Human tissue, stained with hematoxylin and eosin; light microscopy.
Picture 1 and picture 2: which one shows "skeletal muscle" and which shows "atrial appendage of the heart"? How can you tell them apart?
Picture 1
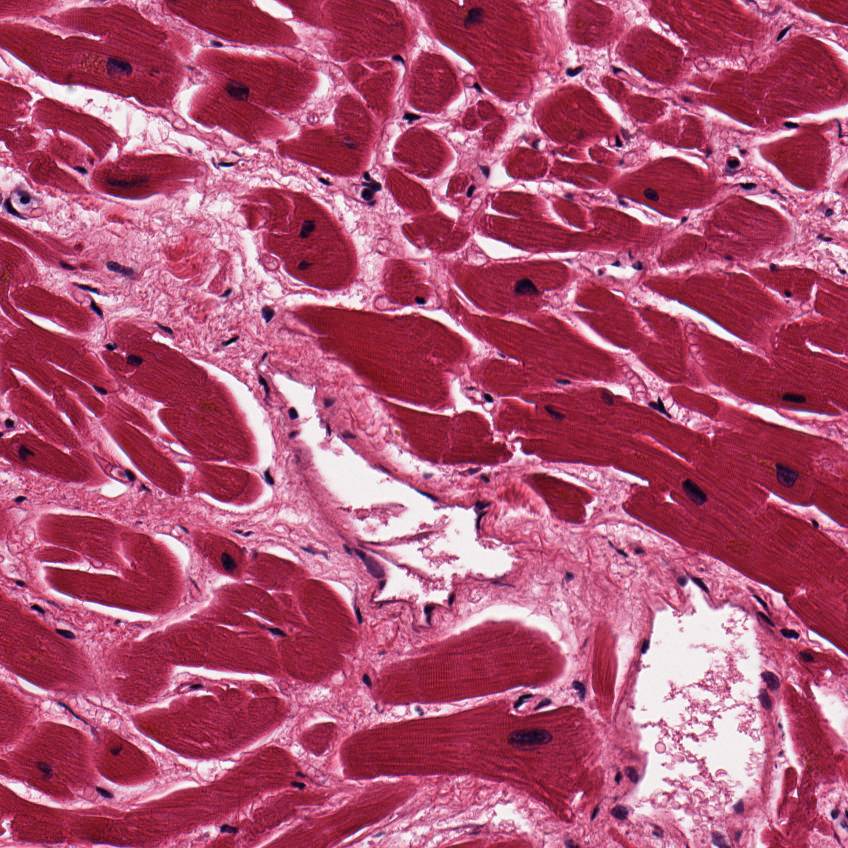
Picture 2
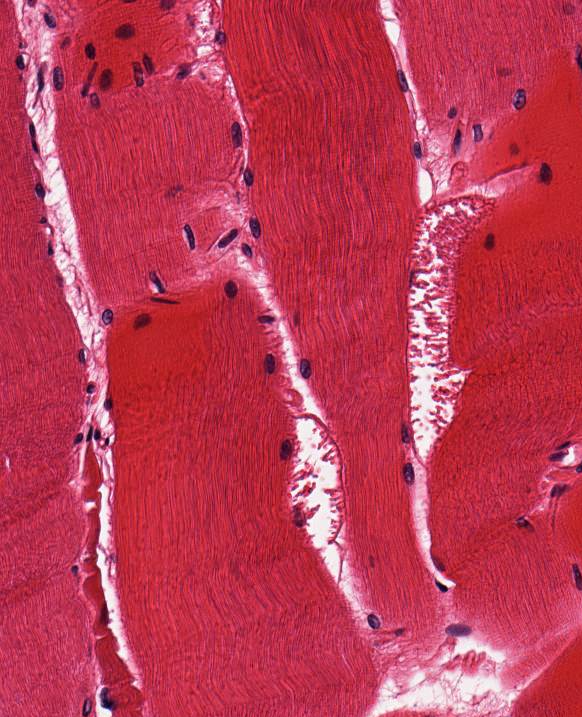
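Atrial appendage of the heart is shown in picture 1, skeletal muscle in picture 2. The fibre cytoplasm is deep red in picture 1 and deep red-pink in picture 2, and fine cross-striations are present in both. Nuclear position differs: in picture 1 each fibre has a single, oval, centrally placed nucleus, whereas in picture 2 the dark, oval nuclei lie at the fibre edges.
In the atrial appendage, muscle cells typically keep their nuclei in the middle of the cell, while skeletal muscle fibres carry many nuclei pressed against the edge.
The fibres of picture 2 are broad and do not branch within the field.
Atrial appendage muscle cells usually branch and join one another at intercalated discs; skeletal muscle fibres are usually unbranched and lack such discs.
Picture 1 also contains pale pink, loose, fibrillar connective tissue filling wide spaces between groups of fibres, broadest through the centre of the field, with small dark elongated nuclei scattered in this stroma.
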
